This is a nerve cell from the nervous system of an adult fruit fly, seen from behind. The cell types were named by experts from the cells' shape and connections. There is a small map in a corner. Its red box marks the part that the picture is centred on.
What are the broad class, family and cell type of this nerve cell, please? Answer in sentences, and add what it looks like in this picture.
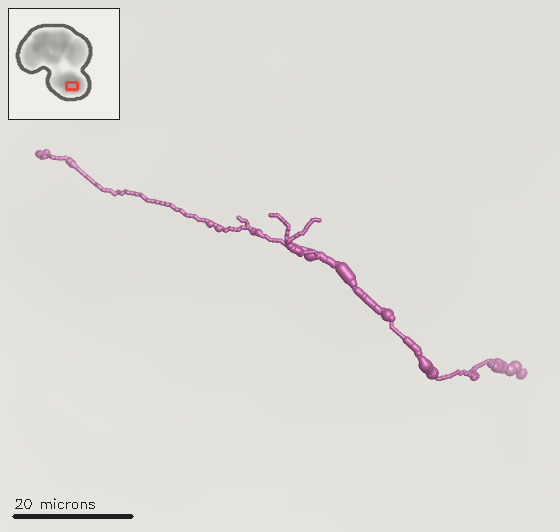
Its broad class is sensory neuron entering the nerve cord. The name of its family is class mechanosensory tactile. Its cell type is SNta30. The drawing shows no cell body. From left to right in the picture it spans about 80 microns. It has a dozen or fewer branch ends.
